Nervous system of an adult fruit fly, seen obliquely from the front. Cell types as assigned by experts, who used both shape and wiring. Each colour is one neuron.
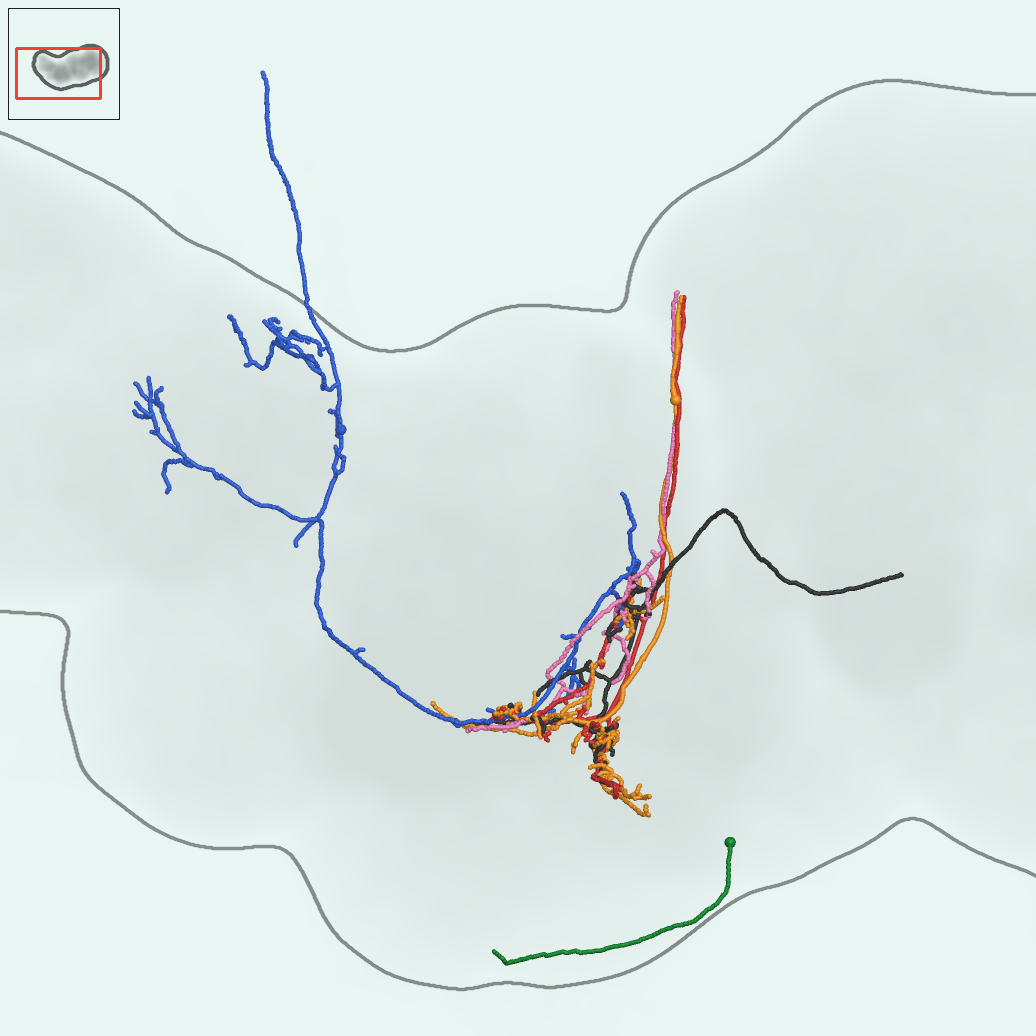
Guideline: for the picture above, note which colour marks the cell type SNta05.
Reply: orange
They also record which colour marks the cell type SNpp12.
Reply: blue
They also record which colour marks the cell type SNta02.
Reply: pink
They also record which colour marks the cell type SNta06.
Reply: black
